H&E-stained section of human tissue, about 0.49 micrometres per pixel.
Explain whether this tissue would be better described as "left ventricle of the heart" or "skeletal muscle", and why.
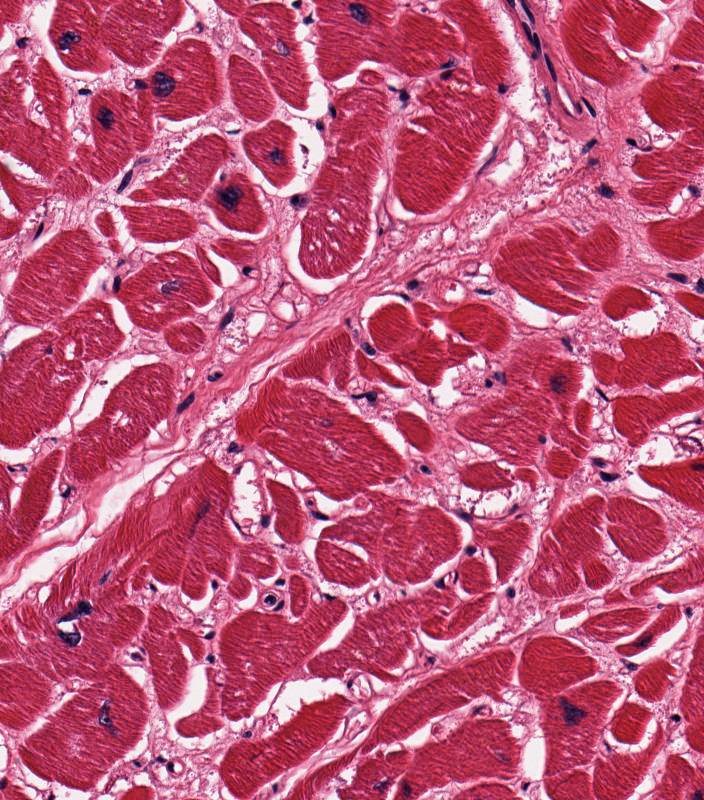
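This is left ventricle of the heart. First check, nucleus position: where a fibre nucleus is visible, it lies singly near the centre of the fibre.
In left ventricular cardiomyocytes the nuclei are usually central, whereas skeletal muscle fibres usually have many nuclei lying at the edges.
Also seen: irregular fibre outlines, some of which appear to branch. Finally, most fibres are cut in cross or oblique section and grouped into bundles, with small dark elongated nuclei scattered in the thin tissue between them.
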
